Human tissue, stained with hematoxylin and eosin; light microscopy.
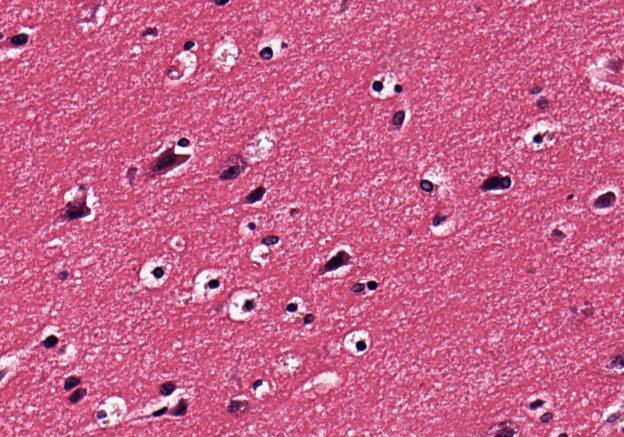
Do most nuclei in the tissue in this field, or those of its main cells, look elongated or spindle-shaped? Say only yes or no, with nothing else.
No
